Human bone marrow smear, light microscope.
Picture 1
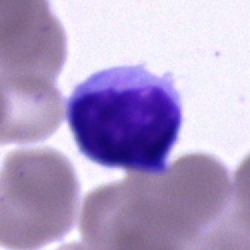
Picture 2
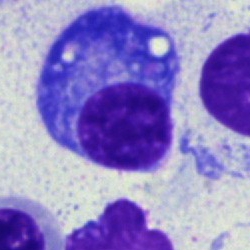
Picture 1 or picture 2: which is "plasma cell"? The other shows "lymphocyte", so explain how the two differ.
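Picture 1 shows a lymphocyte, and picture 2 shows a plasma cell. First point, the amount of cytoplasm: in picture 1 the nucleus fills most of the cell and leaves only a narrow rim of cytoplasm, visible mainly along the top, whereas in picture 2 the cytoplasm is abundant.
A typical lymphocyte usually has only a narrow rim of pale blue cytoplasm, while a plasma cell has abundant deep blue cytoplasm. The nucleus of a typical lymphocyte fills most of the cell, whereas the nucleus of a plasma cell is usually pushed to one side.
Second point, the colour: the cytoplasm is pale lavender-blue in picture 1 and deep blue in picture 2.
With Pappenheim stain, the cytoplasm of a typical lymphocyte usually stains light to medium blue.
Third point, the chromatin: in picture 1 it is deeply stained dark purple.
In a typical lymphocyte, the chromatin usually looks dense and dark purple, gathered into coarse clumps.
Fourth point, the nucleus of picture 2: no nucleolus is visible in it. Fifth point, the outline: picture 1 is roughly round, with small blebs projecting from its upper right edge, and picture 2 is rounded with slight bumps rather than smooth. Last point, the extras in picture 2: its largest clear vacuole sits at the upper right of the cytoplasm, and part of another darkly stained nucleus lies at the right edge of the picture without touching the cell.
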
